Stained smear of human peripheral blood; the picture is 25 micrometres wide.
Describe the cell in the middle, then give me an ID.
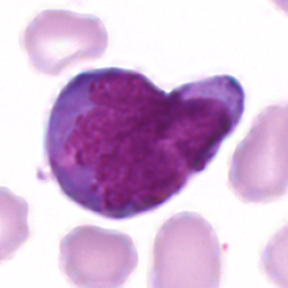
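Outline: irregular, with a rounded lobe bulging out toward the upper right. Cytoplasm: a blue-violet crescent without dots along the left side, bluish-violet rather than pink. Vacuoles: no clear ones seen. Name: atypical promyelocyte.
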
